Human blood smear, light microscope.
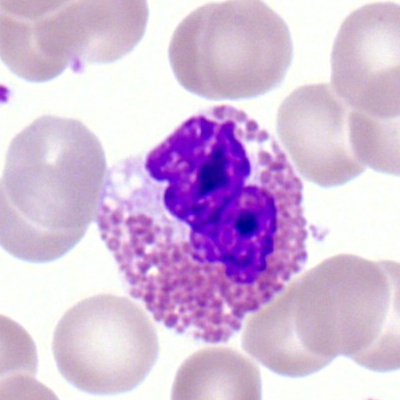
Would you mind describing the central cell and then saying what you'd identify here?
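Checking the nucleus first: it is divided into two lobes, with dark purple, coarsely clumped chromatin. Next, the granules: round and of fairly even size. Last, a pale area with fewer granules lies on the left side of the nucleus. The cell is an eosinophil.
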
